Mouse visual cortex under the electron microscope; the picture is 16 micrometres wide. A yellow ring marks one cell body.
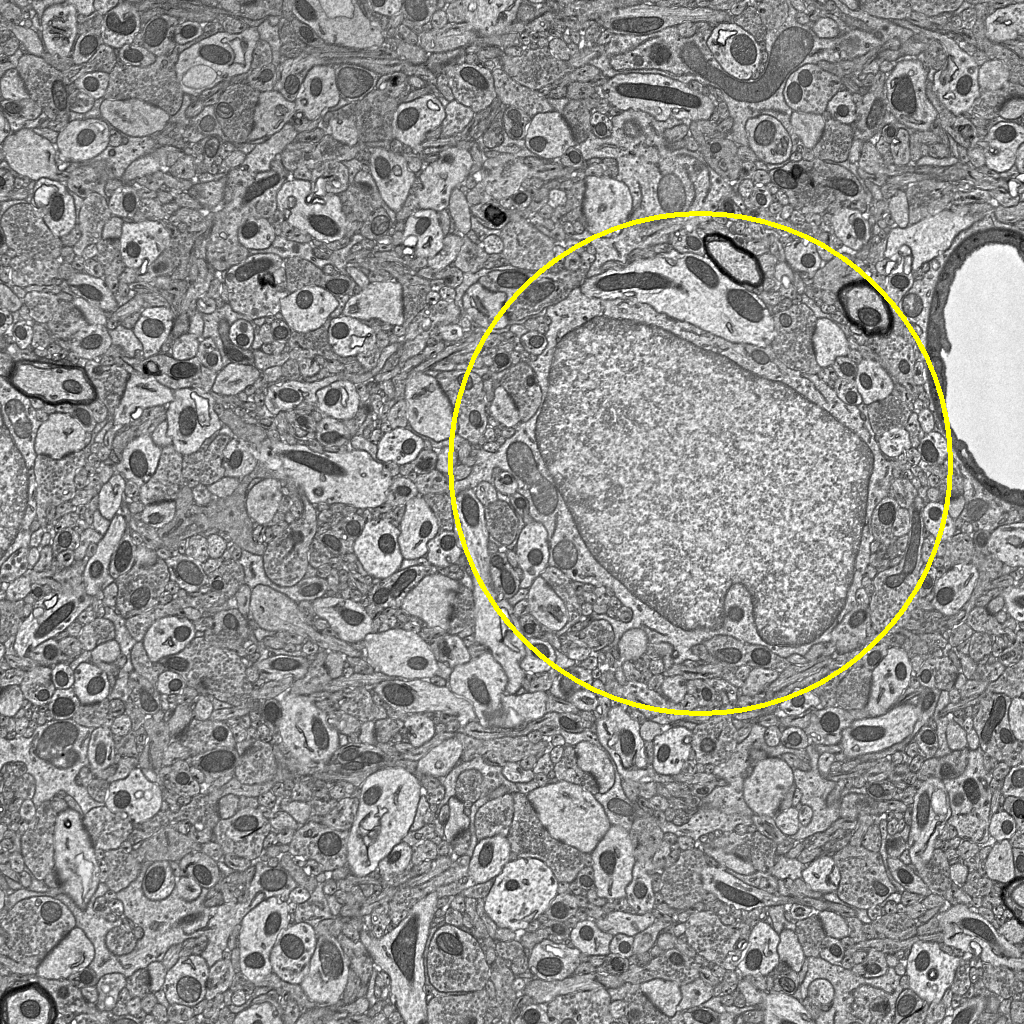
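Astrocyte, ringed cell, electron micrograph of mouse visual cortex. Entire nucleus inside the ring, full outline visible. Nucleus large, occupying much of the ring's interior. Outline mostly smooth, one deep notch in lower edge. Chromatin finely granular, evenly spread, no large dark clumps.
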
